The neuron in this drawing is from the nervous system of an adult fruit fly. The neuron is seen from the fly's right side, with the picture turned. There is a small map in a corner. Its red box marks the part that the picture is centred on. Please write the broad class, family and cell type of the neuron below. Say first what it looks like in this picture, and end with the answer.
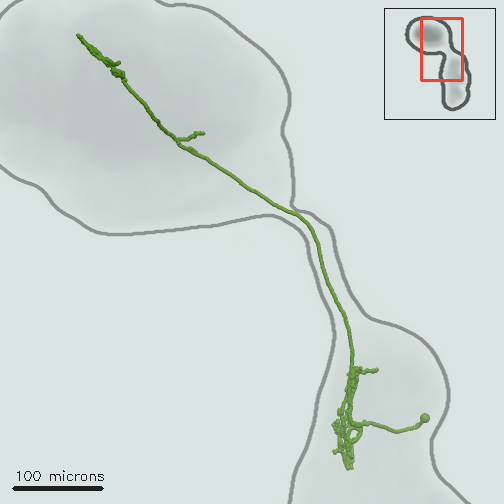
The cell body is at the lower right of the picture. From top to bottom in the picture it spans about 500 microns. This is an ascending neuron. Its family is hemilineage 06B. Its cell type is AN06B075.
